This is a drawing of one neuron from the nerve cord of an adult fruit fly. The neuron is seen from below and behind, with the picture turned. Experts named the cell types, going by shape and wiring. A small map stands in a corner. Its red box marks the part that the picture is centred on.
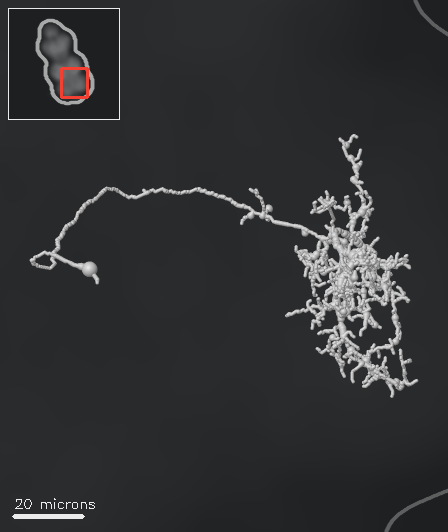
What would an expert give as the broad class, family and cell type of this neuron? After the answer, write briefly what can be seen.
It is a nerve-cord intrinsic neuron. Its family is hemilineage 12B. The cell type is IN12B043. By the scale bar it is about 110 microns wide in this view. The picture shows dozens of branch ends.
